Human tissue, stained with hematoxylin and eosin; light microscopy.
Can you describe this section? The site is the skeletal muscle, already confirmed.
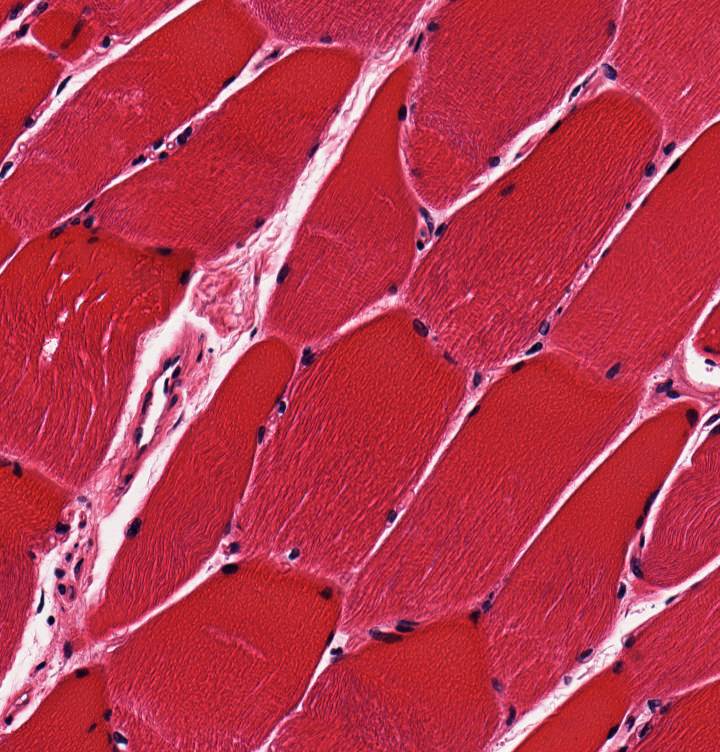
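Nuclei first: small, dark, and flattened or oval. Next, fat cells: none anywhere in the field. Finally, one fibre near the left edge contains white slit-like cracks.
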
